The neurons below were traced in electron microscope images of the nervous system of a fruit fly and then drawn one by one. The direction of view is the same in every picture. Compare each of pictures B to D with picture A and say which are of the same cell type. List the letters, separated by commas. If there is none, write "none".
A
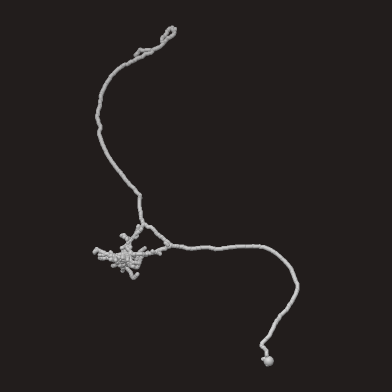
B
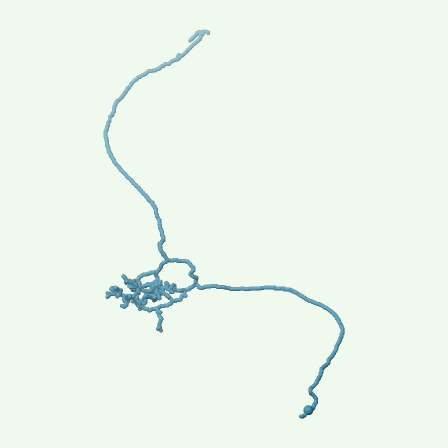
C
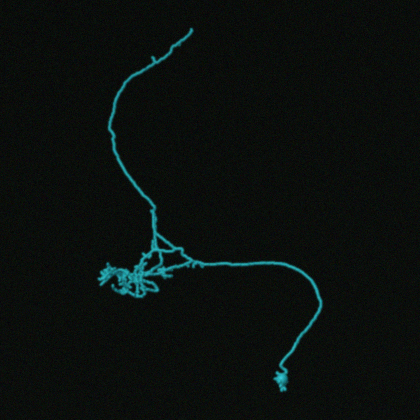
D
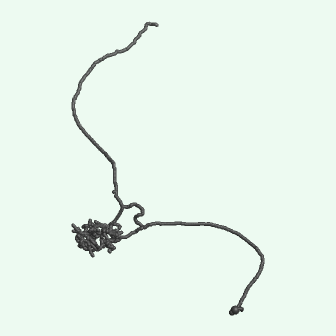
C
